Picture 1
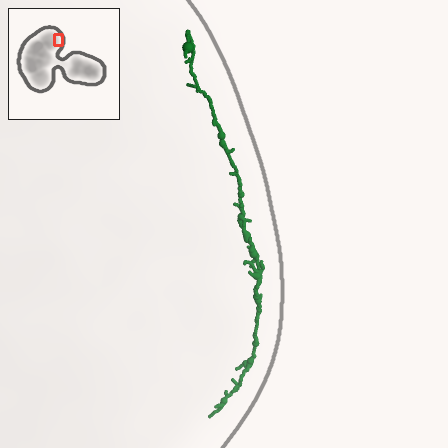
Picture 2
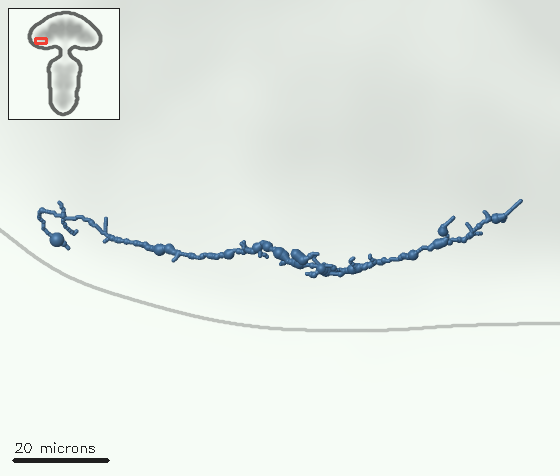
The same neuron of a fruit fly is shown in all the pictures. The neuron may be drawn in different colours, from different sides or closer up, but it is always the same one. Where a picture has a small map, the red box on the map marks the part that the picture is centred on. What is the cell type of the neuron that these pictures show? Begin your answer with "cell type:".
cell type: Dm3c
